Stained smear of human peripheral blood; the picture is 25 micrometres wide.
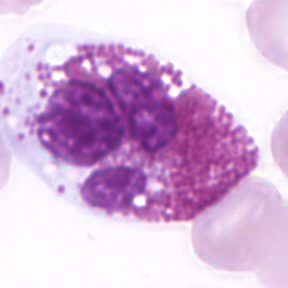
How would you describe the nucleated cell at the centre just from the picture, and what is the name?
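Dense, dark purple chromatin makes up the nuclear lobes. Many round reddish-purple granules crowd the right part of the cytoplasm, with several small clear white spots among them. At the left end, the cytoplasm is pale and almost free of granules. The cell is an eosinophil.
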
